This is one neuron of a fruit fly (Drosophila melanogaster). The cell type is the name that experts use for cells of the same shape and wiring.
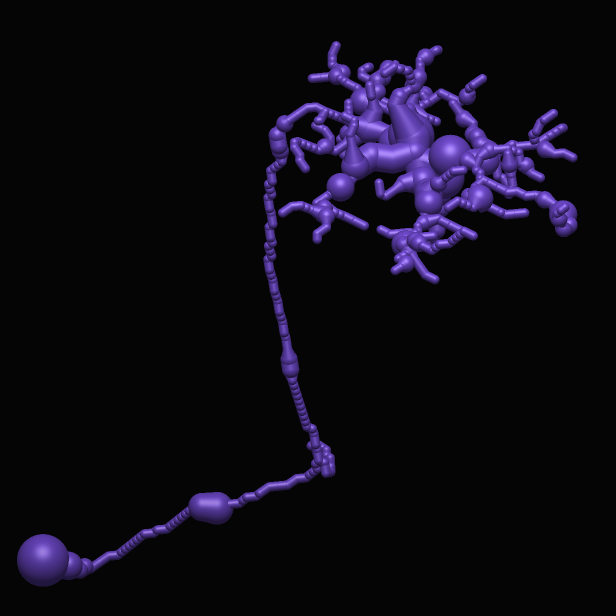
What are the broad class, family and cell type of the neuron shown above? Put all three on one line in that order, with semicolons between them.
optic-lobe intrinsic neuron; Dm; Dm8b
